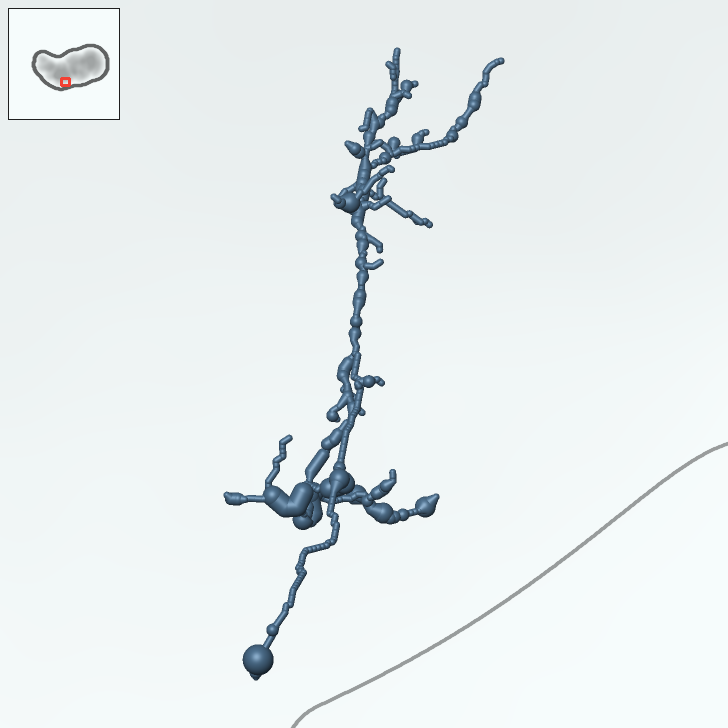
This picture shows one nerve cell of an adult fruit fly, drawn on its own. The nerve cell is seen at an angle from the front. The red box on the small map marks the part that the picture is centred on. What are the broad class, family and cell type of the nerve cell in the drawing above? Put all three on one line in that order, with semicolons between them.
optic-lobe intrinsic neuron; Mi; Mi13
